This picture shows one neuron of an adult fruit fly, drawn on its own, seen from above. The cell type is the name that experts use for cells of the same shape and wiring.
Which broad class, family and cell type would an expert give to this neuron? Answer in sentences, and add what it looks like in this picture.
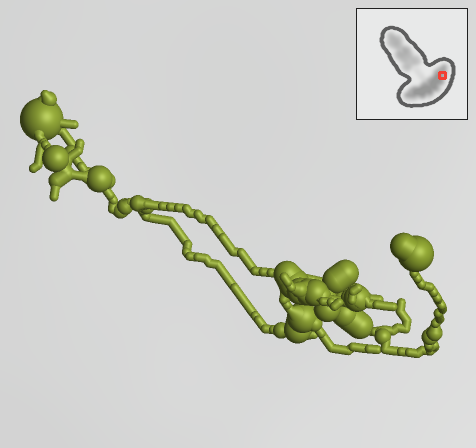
Its broad class is optic-lobe intrinsic neuron. The family is Mi. It is of cell type Mi9. It lies in the brain. Its cell body lies on the right of the picture.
